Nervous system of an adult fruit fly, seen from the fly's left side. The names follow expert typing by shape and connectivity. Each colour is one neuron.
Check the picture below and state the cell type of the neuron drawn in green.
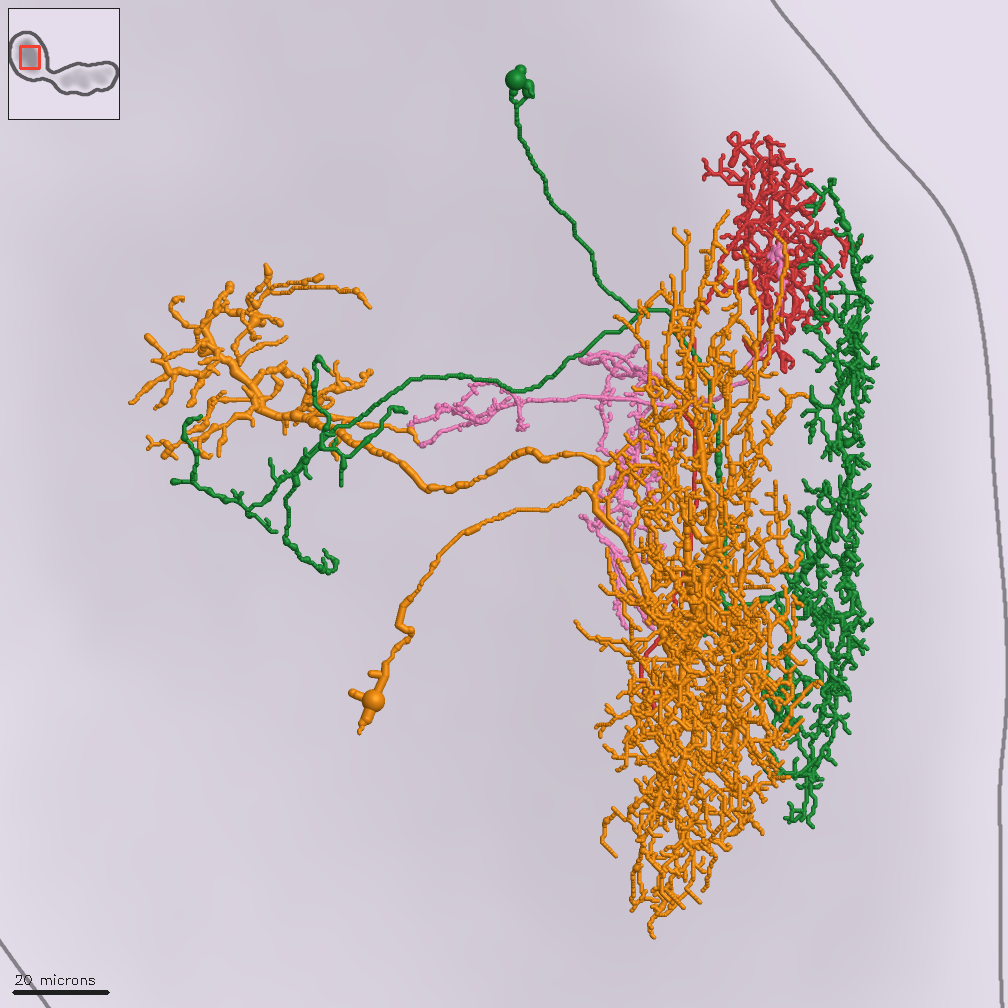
LT80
